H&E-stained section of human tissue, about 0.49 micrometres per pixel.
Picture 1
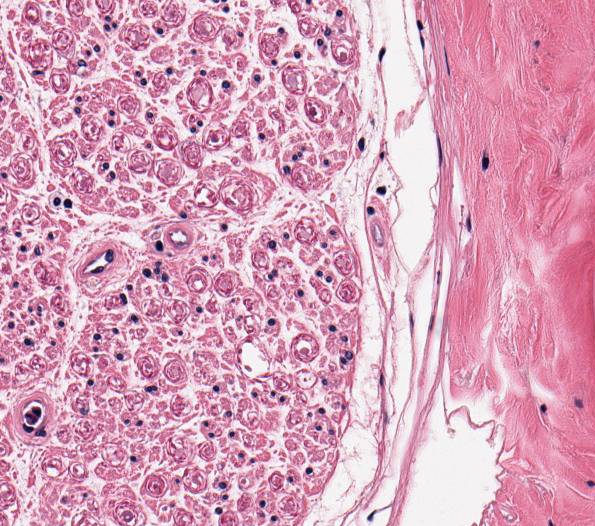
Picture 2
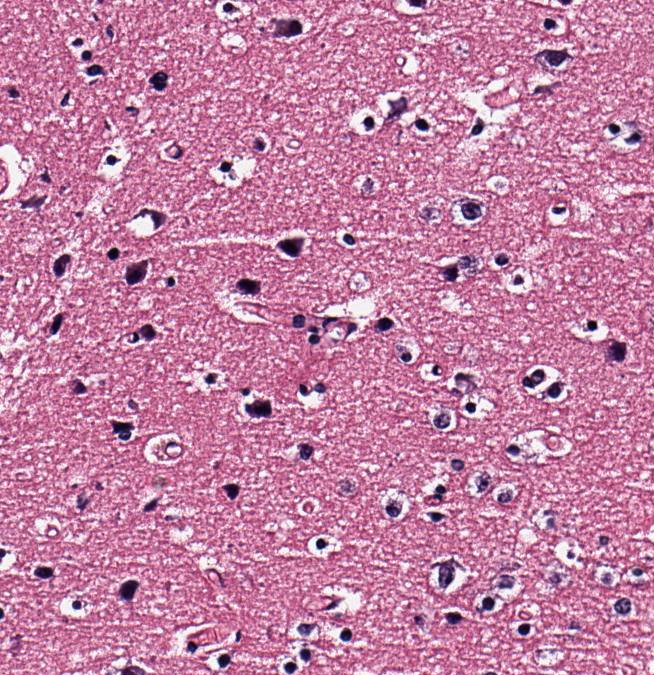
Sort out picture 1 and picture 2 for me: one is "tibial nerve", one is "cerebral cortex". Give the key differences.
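Tibial nerve in picture 1, cerebral cortex in picture 2. Nerve: densely packed round fibre profiles in cross section fill the left two-thirds; many show a small central axon within a pale ring, as in cut myelinated fibres. Thin pale septa split the mass into groups; small dark oval nuclei sparse among fibres. Cortex: single cells scattered over a continuous pink background, no glands, epithelium or organised units. Left half: small, angular, dark triangular profiles. Right and lower right: larger cells, round nuclei with visible nucleoli, rim of pink cytoplasm. Small round dark nuclei, little or no visible cytoplasm, scattered singly throughout.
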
